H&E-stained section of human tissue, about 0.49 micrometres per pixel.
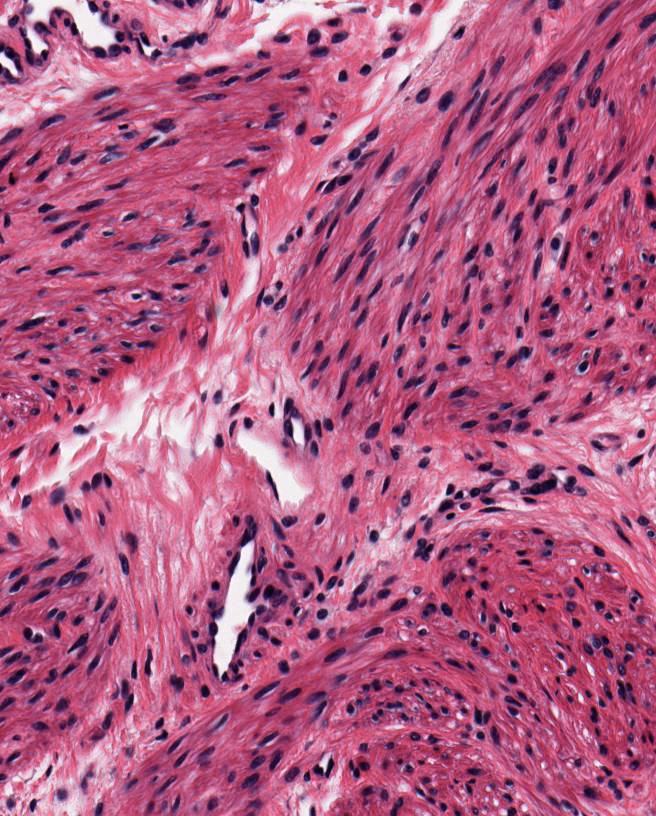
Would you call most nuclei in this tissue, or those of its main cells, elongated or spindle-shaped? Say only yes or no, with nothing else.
Yes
